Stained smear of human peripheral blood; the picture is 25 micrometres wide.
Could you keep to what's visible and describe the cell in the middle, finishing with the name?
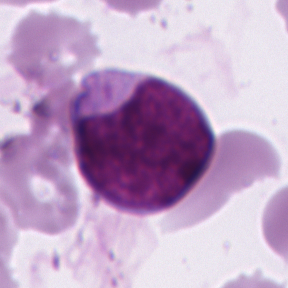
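There's a shallow indentation on the upper-left side of the nucleus, and no nucleoli are visible. The cytoplasm is pale lilac-grey, without any visible granules. That's a myeloblast.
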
